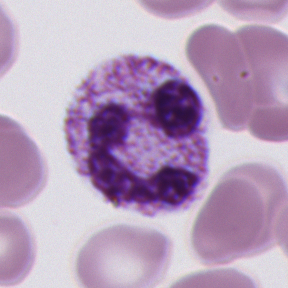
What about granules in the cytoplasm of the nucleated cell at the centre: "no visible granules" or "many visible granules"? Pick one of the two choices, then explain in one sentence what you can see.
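Many visible granules. Small violet-pink granules fill the cytoplasm throughout.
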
